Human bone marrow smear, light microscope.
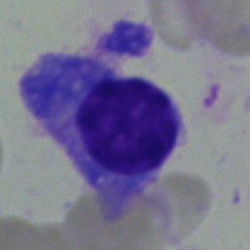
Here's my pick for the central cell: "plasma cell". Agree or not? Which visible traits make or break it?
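Two things settle it: the nucleus lies off-centre toward the right side of the cell, and the cytoplasm stains blue.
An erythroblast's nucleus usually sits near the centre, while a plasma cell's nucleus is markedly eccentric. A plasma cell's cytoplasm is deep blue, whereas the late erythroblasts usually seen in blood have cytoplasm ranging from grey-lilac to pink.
So yes, plasma cell fits, and erythroblast fits less well on both counts. Beyond that, the outline is irregular and angular, the nucleus stains deep purple, a broad area of cytoplasm extends to the upper left of the nucleus, and I see no distinct granules.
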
